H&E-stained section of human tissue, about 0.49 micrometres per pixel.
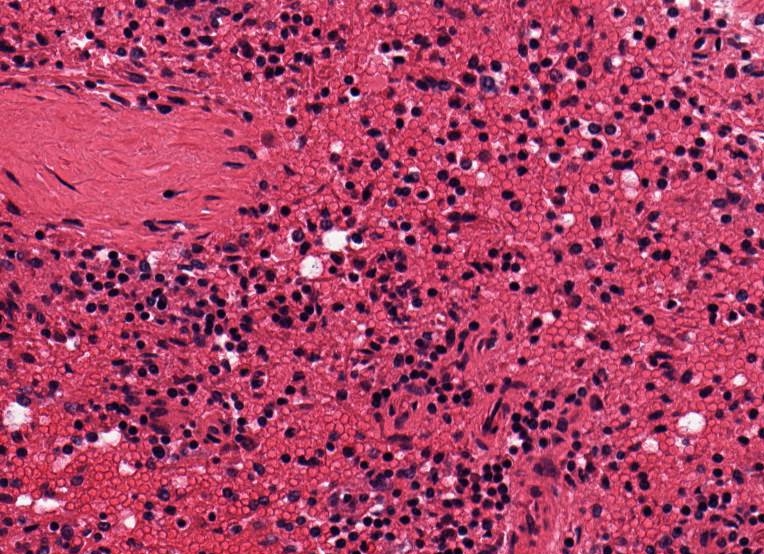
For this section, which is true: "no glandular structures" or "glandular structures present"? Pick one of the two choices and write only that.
No glandular structures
